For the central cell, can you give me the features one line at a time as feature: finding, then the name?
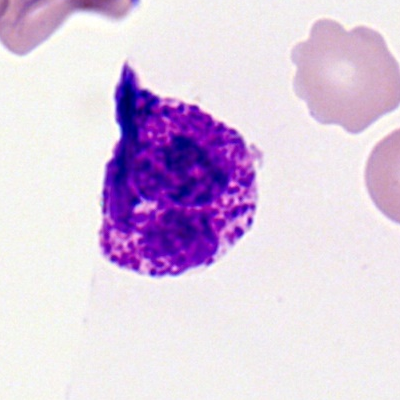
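Granules: coarse, crowding the cell
Granule colour: dark purple
Nucleus: outline untraceable beneath overlying granules
Background: pale pinkish-lilac between granules, chiefly at lower left
Cell: basophil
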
